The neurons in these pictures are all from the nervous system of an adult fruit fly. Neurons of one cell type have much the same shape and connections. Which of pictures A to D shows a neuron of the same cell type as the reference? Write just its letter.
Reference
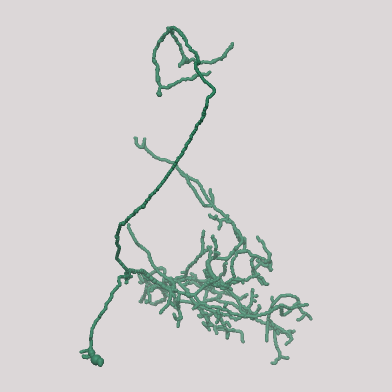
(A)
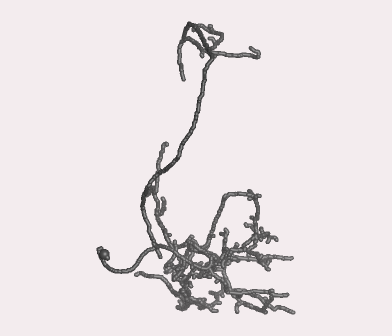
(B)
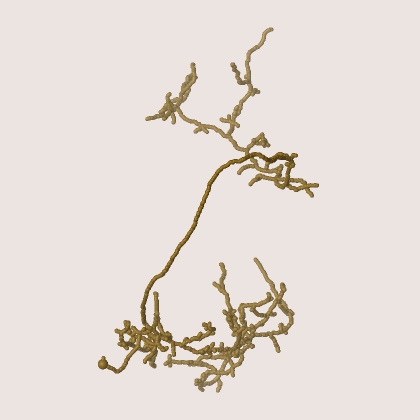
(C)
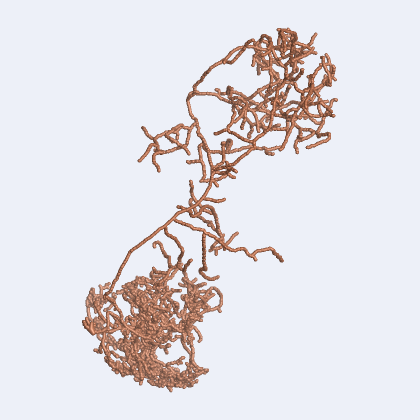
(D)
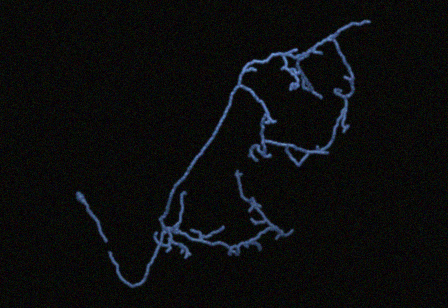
A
